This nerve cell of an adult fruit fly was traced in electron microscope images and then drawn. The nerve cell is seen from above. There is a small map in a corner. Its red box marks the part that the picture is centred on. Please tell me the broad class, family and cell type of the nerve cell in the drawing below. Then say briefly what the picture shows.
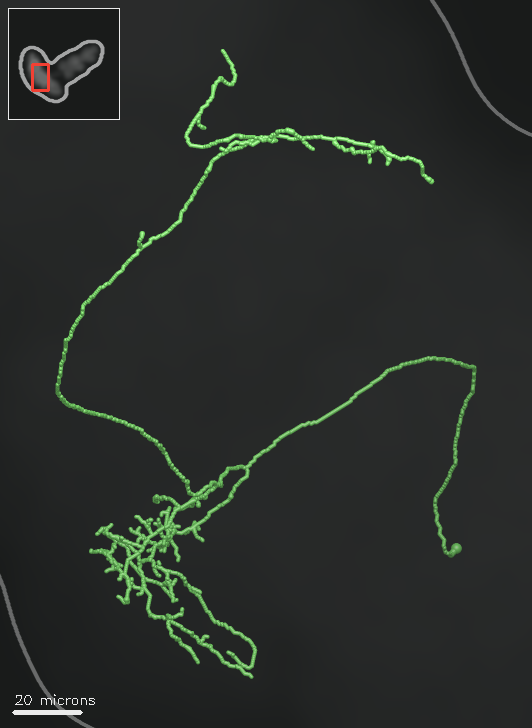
This is a central-brain intrinsic neuron. Its family is hemilineage LB5. Its cell type is PRW025. The cell body is at the lower right of the picture. By the scale bar it is about 190 microns tall in this view. Dozens of branch ends can be seen.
